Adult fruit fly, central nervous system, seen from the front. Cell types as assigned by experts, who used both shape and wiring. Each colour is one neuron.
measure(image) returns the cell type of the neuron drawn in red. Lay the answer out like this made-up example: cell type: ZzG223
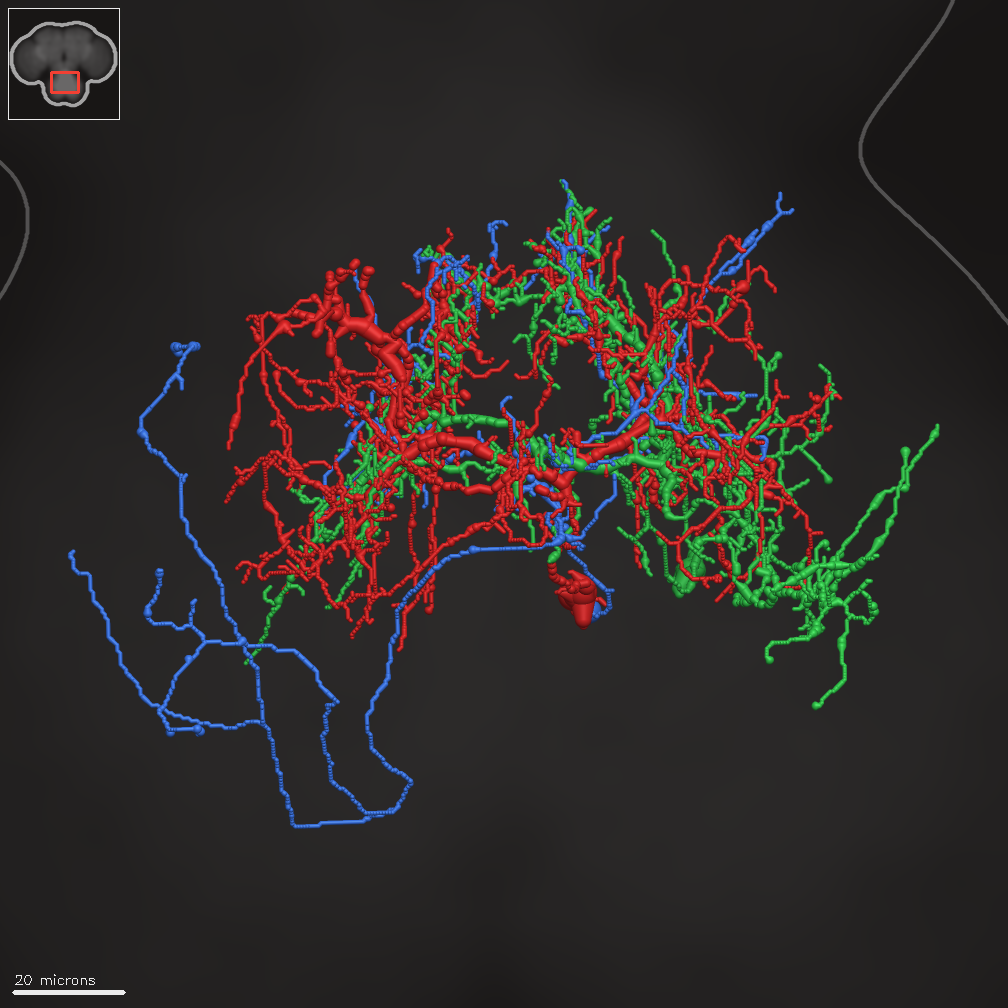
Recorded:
cell type: IN12B009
